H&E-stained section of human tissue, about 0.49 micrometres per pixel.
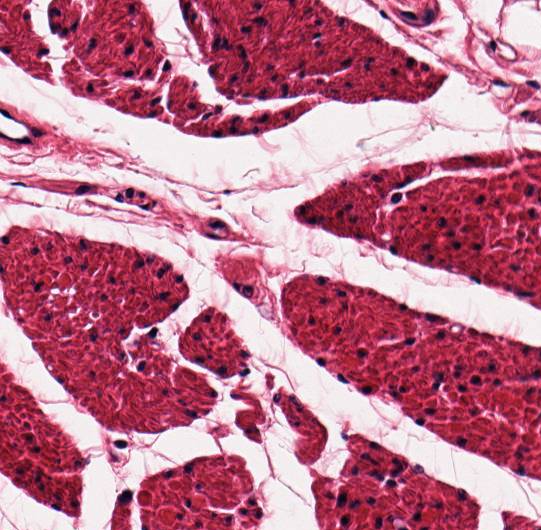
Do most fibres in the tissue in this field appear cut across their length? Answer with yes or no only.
Yes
